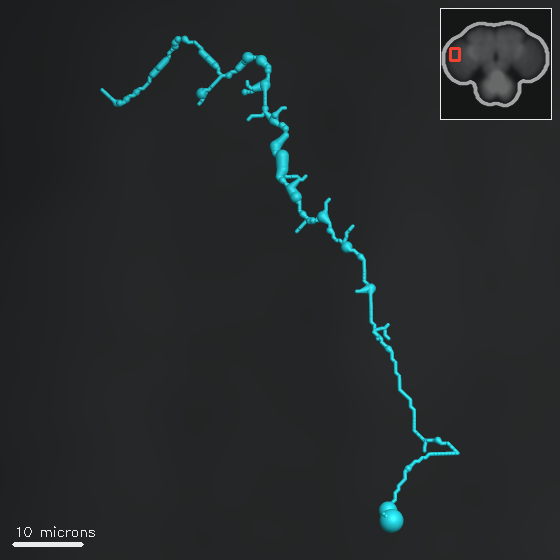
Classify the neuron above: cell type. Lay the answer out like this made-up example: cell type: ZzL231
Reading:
cell type: Dm3b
